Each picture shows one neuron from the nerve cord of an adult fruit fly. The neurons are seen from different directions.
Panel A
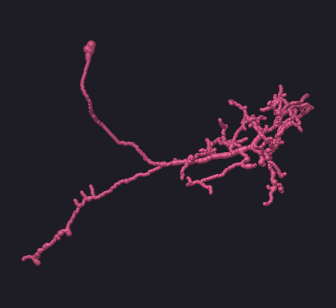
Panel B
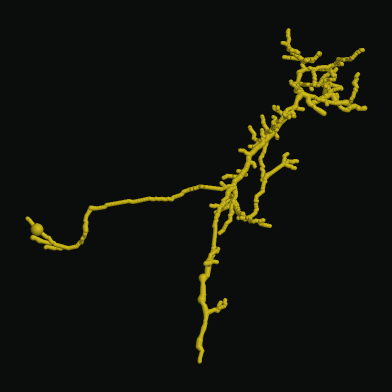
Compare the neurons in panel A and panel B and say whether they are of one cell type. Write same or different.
different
